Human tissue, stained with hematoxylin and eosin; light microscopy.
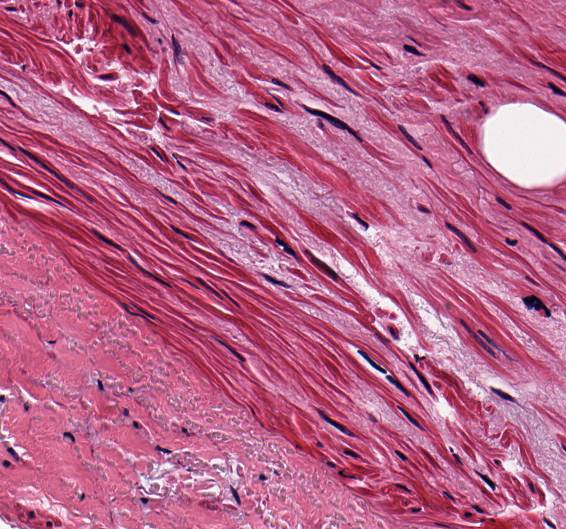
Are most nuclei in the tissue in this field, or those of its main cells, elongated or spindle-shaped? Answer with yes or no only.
Yes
